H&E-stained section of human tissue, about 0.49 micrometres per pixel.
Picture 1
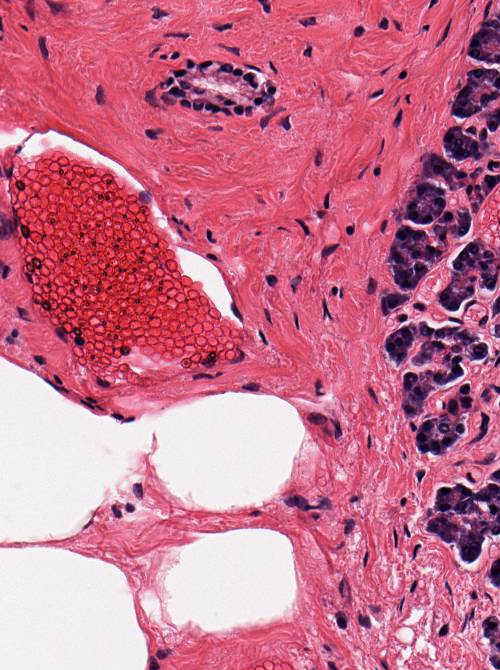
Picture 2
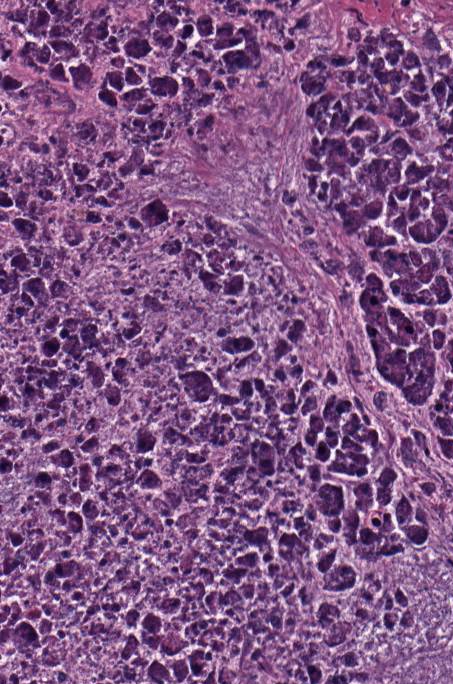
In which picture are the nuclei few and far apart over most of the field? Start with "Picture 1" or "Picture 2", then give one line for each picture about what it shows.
Picture 1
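What picture 1 shows: The stromal nuclei are sparse, small, dark and elongated.
What picture 2 shows: Most of the field is filled with small nests and clusters of darkly stained cells packed closely together.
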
